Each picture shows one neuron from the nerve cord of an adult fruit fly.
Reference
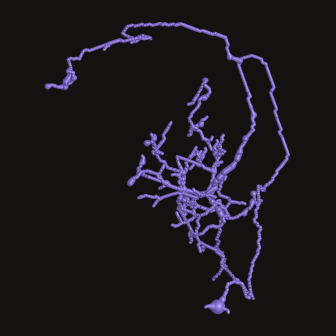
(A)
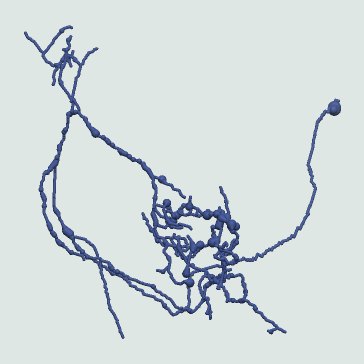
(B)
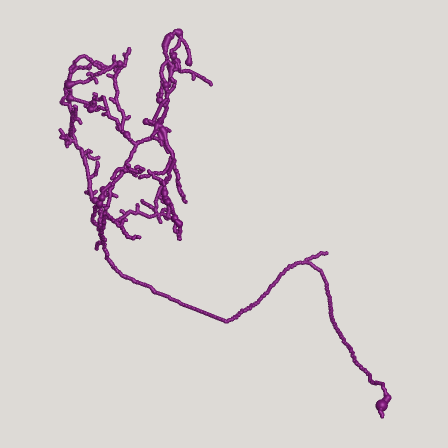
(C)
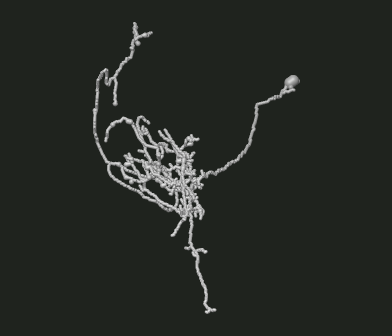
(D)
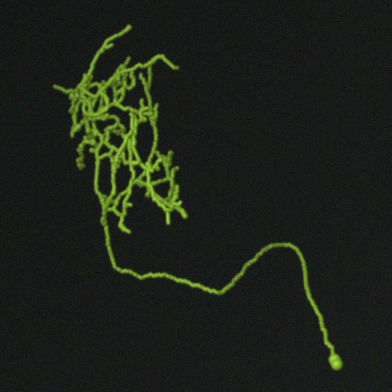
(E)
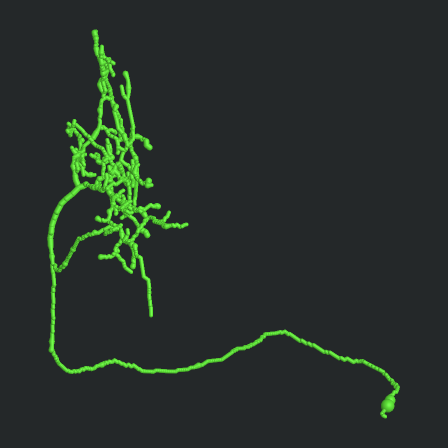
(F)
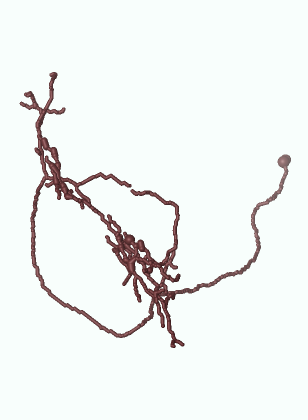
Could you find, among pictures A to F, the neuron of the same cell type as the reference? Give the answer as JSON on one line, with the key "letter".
{"letter": "C"}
